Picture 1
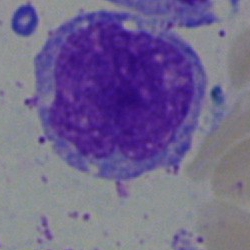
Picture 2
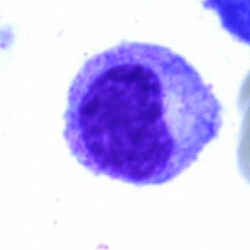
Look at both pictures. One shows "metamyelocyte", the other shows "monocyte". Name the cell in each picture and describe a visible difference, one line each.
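The cell in picture 1 is a monocyte. No distinct granules are seen in the cytoplasm.
The cell in picture 2 is a metamyelocyte. Fine purple granules are scattered through the cytoplasm.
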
